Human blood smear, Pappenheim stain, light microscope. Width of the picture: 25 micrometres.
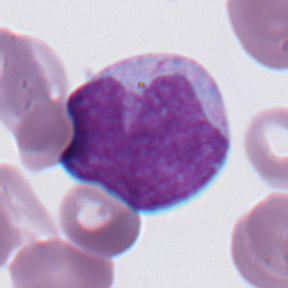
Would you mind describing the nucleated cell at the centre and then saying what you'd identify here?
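Start with the nucleus: a deep notch comes in from its upper edge, so it looks folded. It measures about 15 by 12 micrometres, filling about 80% of the cell's area; the cell is about 14 micrometres across. The cytoplasm is pale greyish-blue, a narrow rim that is widest along the upper side. Just above the notch, in the cytoplasm, sits a single tiny orange-red dot. This is an atypical promyelocyte.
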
